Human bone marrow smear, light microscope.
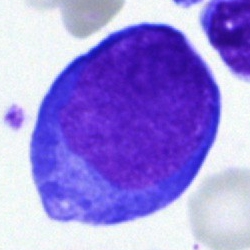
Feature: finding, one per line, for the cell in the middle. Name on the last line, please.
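Shape: oval outline, smooth edge
Nucleus: displaced toward upper right
Chromatin: finely granular, evenly spread
Cytoplasm: widest band at lower left
Identification: proerythroblast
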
